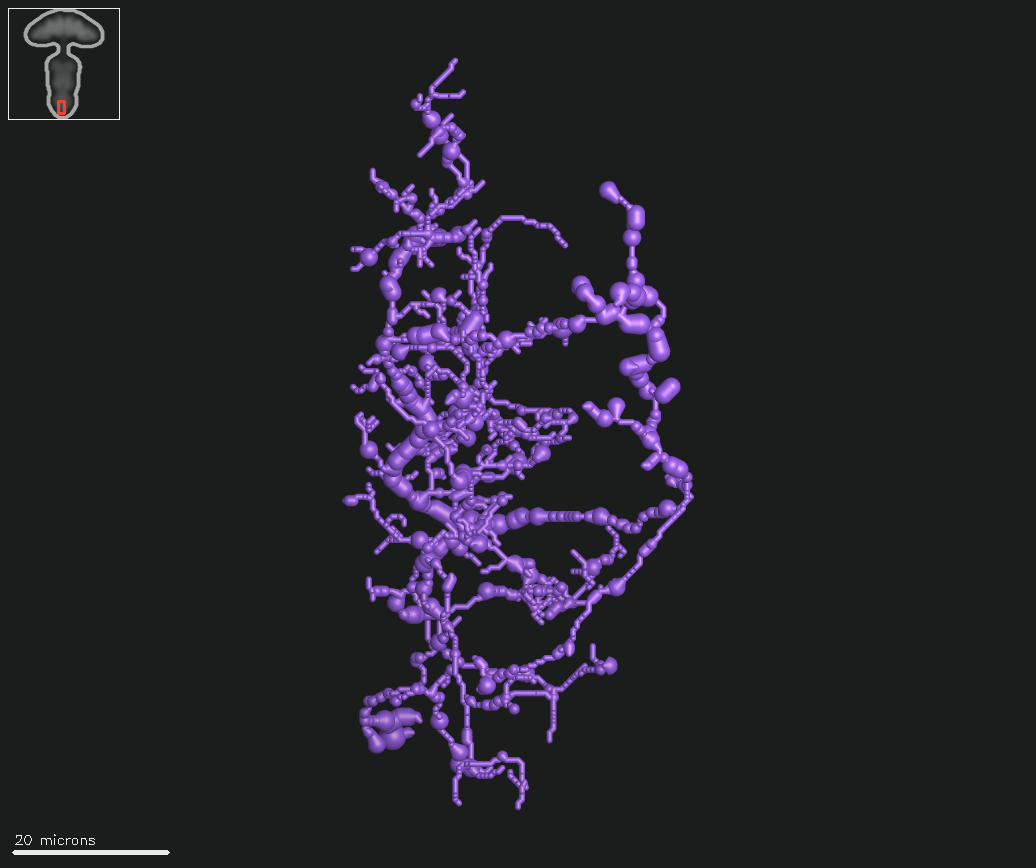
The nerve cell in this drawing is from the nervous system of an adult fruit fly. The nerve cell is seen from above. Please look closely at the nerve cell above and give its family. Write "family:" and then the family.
family: hemilineage 07B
